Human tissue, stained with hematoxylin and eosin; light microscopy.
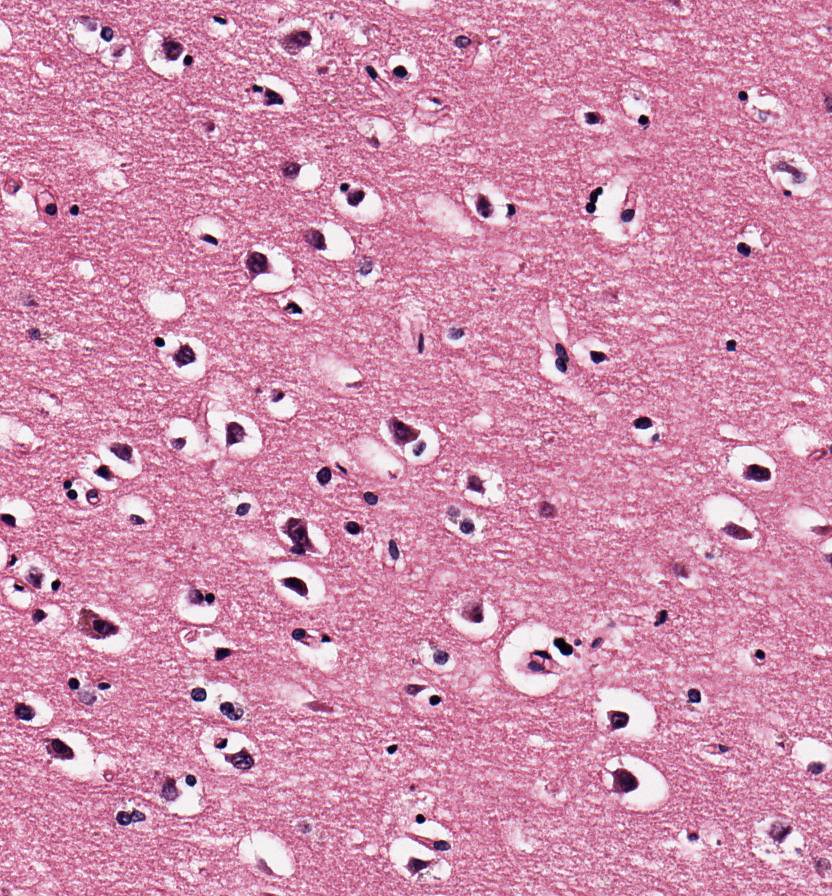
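Cerebral cortex. Neurons lie scattered singly and fairly evenly across the field, forming no clusters, within a finely fibrillary pink neuropil that fills it. Small round dark nuclei, often one to three, sit at the edge of the spaces around the neurons; others like them lie singly in the neuropil between neurons.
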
